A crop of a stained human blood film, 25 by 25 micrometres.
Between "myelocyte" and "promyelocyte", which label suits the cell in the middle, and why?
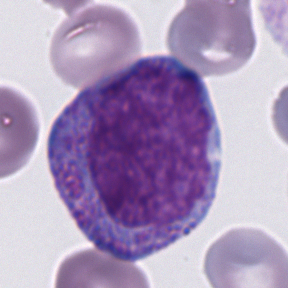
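Promyelocyte, I'd say. The cytoplasm stains blue, with fine purple-red granules scattered through it.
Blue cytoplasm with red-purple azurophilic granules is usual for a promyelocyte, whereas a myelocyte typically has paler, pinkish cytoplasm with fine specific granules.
Otherwise, the cell is about 18 by 15 micrometres, and its nucleus fills most of it, sitting off-centre toward the upper right.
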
